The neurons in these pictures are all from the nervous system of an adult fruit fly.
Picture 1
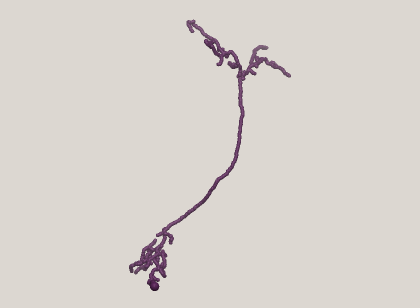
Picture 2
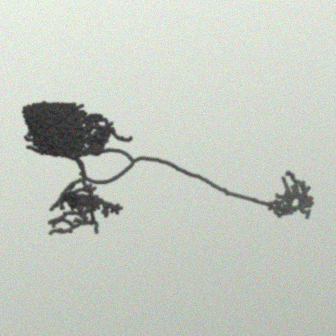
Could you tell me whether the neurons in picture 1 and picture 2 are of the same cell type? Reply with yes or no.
no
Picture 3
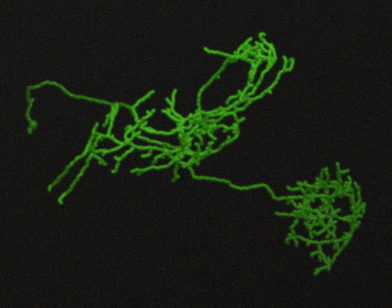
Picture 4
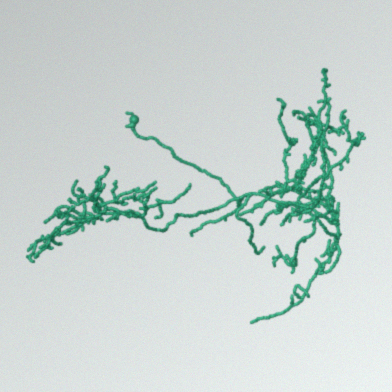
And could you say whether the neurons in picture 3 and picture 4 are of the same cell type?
yes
